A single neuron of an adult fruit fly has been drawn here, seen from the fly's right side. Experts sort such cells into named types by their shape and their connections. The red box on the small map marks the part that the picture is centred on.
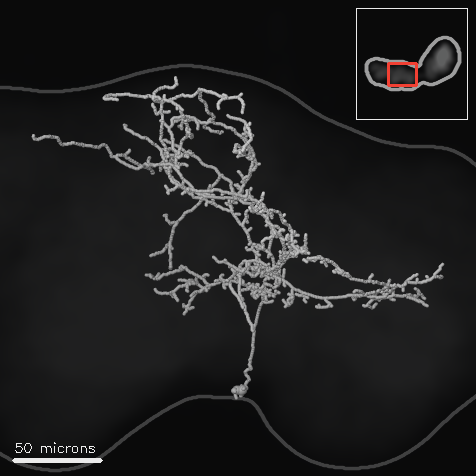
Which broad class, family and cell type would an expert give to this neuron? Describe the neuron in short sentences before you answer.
The cell body can be seen at the bottom of the picture. By the scale bar it is about 250 microns wide in this view. The picture shows dozens of branch ends. It is a nerve-cord intrinsic neuron. The family is hemilineage 12A. The cell type is TN1a_d.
